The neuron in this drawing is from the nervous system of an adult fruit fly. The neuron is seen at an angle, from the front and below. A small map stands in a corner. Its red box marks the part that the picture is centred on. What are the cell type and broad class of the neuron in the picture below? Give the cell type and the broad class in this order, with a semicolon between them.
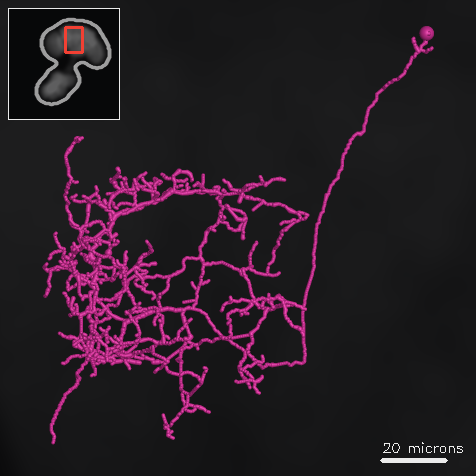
PS127; central-brain intrinsic neuron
